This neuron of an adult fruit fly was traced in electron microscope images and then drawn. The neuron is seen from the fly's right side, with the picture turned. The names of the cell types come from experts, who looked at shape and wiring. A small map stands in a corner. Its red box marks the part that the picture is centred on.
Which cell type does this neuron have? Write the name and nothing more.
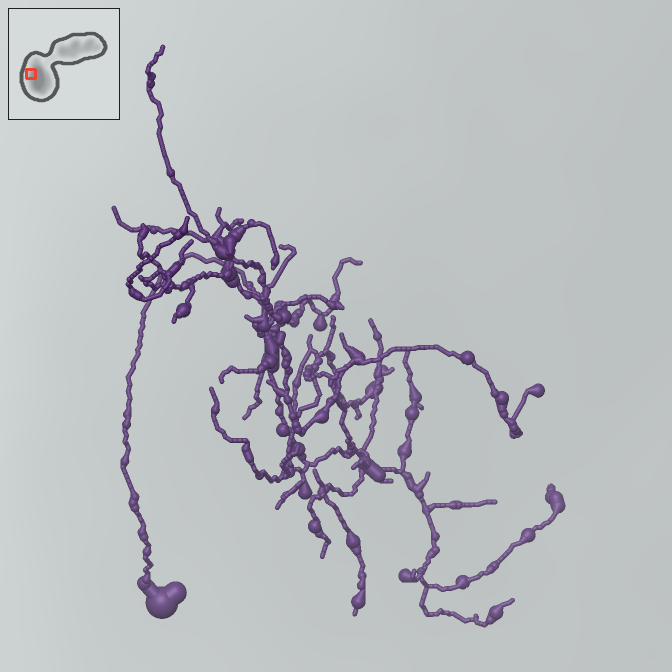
GNG275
